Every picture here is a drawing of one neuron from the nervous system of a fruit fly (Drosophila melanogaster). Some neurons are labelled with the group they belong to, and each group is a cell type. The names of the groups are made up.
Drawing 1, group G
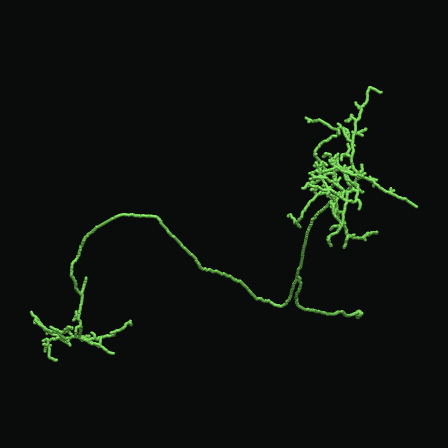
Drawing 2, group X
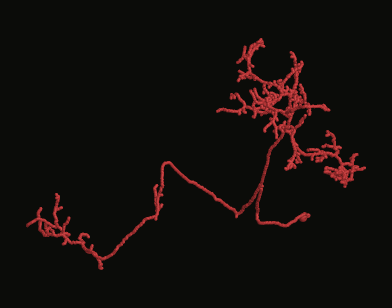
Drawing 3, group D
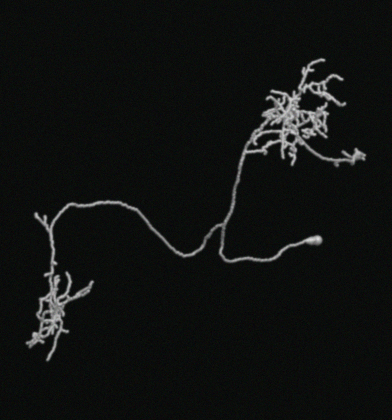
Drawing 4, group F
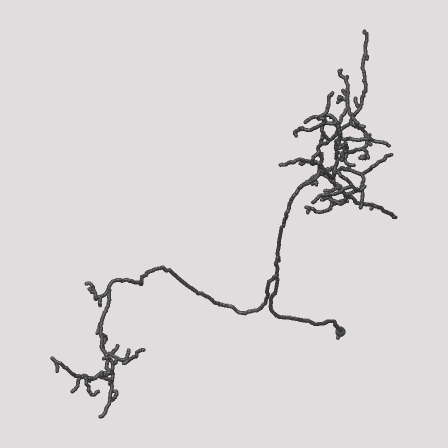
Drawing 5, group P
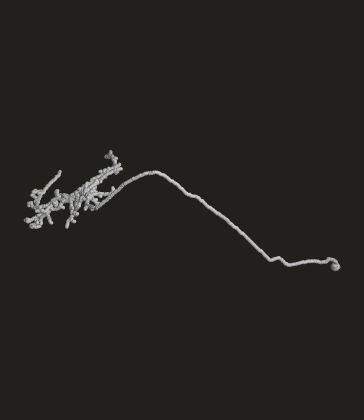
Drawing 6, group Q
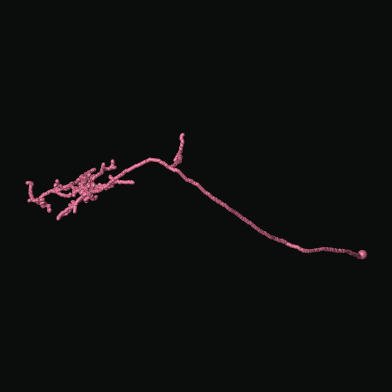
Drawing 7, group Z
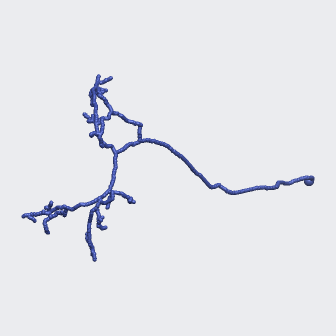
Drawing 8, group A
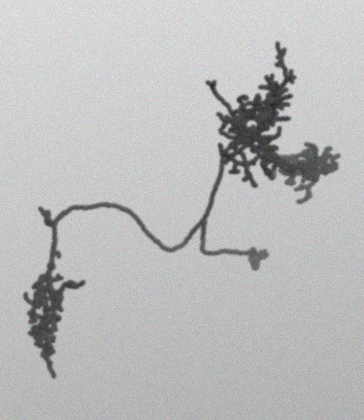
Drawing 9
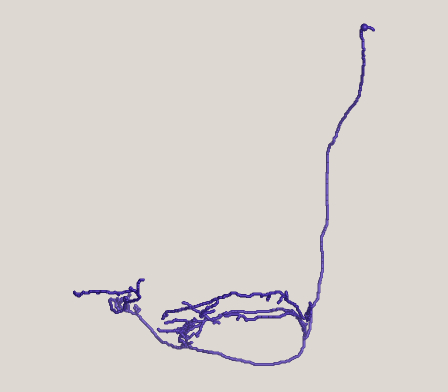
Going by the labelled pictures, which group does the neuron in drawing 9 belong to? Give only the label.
group Q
